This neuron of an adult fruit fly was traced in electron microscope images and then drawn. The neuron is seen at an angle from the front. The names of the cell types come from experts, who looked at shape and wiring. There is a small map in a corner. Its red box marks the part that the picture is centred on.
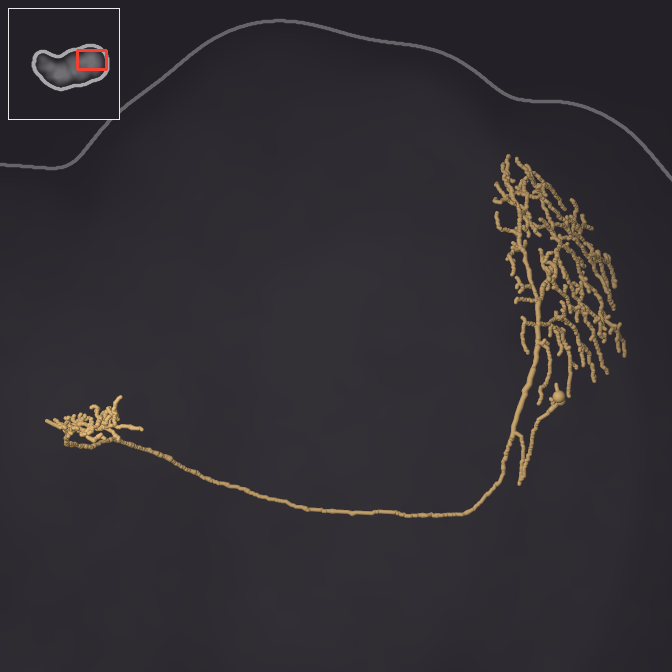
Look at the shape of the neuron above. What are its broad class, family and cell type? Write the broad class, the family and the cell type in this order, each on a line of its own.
visual projection neuron
MeVP
MeVP61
